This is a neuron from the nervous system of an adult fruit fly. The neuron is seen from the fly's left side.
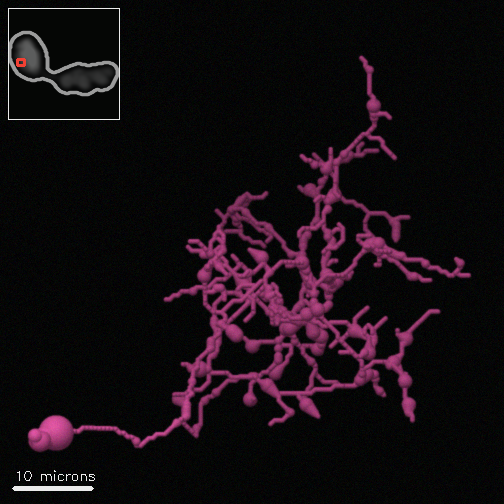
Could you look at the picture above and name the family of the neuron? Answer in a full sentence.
The family is hemilineage TRdl_a.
